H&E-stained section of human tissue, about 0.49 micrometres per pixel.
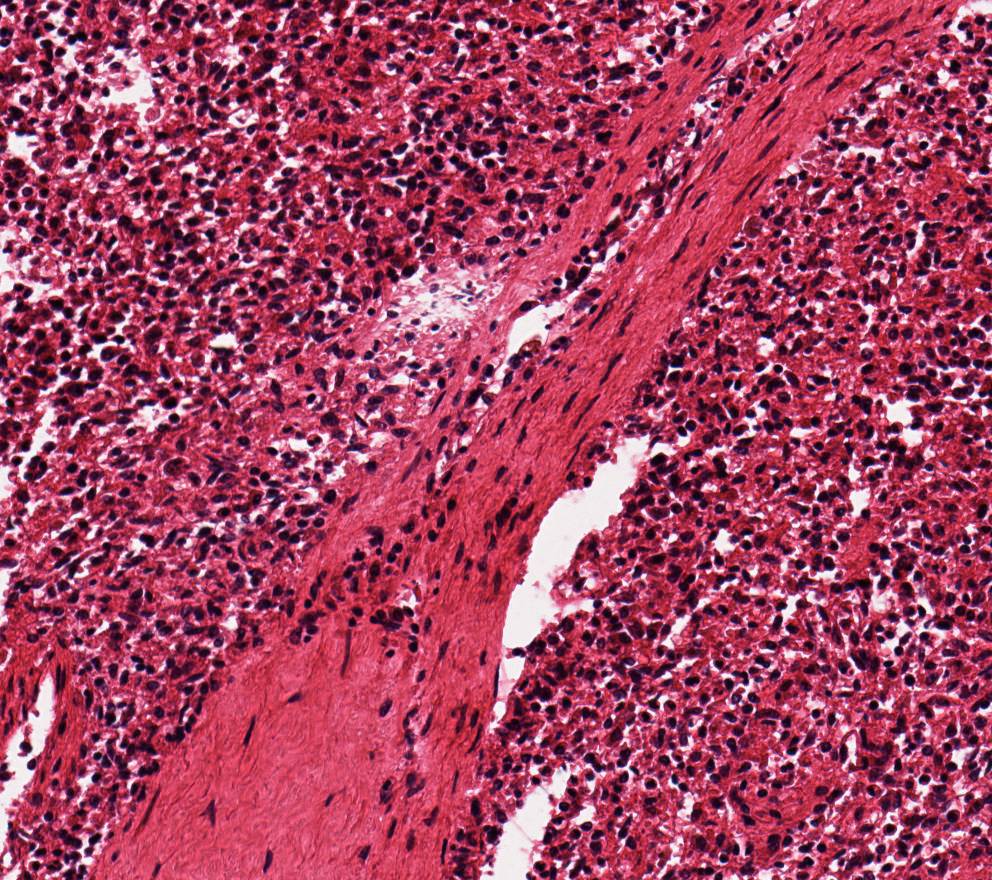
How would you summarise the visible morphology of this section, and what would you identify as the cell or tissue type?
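Pink fibrous band crosses diagonally, lower left to upper right, separating two densely cellular areas. Sparse elongated spindle-shaped nuclei within it, aligned along its length. Broadest at lower left: wide pale pink zone, very few nuclei. Both cellular areas: many small, round, darkly staining nuclei, scant cytoplasm. Spleen.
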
